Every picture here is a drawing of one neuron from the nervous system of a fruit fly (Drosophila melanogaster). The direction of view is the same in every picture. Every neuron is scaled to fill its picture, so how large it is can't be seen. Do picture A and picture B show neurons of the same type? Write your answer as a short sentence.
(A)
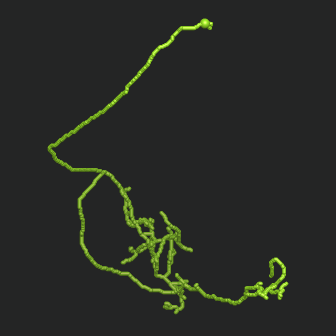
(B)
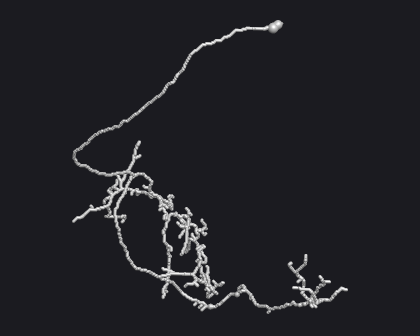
They are of different cell types.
